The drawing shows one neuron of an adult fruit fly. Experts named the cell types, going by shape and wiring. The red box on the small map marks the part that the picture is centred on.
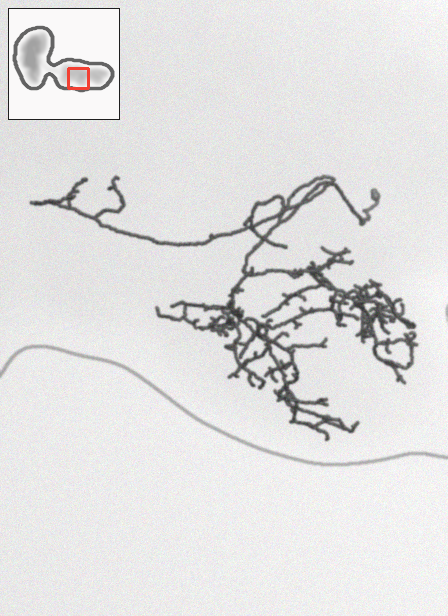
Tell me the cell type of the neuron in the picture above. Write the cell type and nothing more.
IN23B073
